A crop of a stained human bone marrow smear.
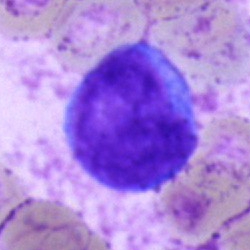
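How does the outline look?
Roughly round and smooth.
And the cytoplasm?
Just a thin blue rim, mostly at the upper right edge.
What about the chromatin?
Dark purple and dense.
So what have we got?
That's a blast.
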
